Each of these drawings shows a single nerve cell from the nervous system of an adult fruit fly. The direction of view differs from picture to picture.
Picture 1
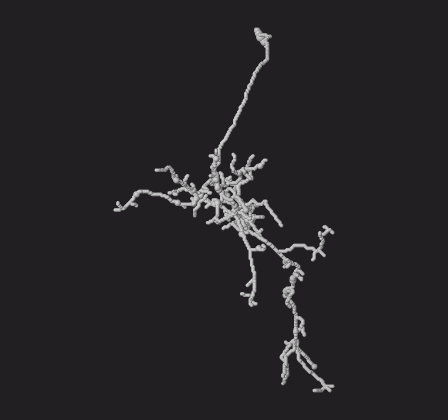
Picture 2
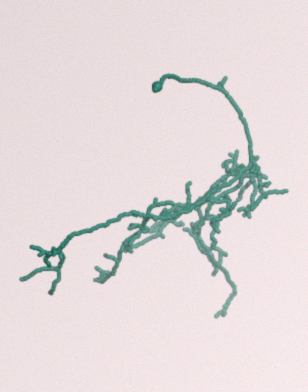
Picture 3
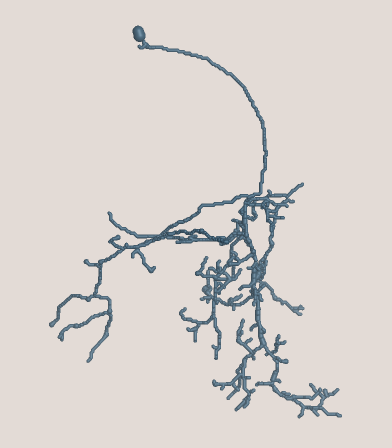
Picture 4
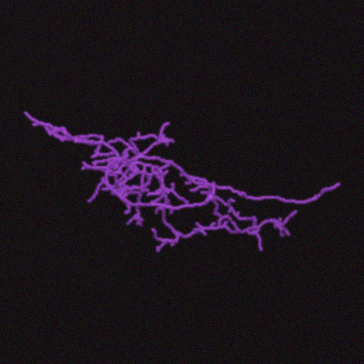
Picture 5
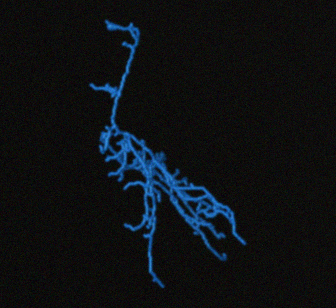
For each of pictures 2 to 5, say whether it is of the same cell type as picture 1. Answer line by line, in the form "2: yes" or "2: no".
2: no
3: no
4: yes
5: no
